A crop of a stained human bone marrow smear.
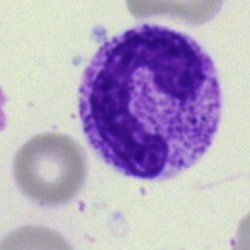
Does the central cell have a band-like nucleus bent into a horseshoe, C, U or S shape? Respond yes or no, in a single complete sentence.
Yes, within this cell the nucleus runs as one curved band without separate lobes.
